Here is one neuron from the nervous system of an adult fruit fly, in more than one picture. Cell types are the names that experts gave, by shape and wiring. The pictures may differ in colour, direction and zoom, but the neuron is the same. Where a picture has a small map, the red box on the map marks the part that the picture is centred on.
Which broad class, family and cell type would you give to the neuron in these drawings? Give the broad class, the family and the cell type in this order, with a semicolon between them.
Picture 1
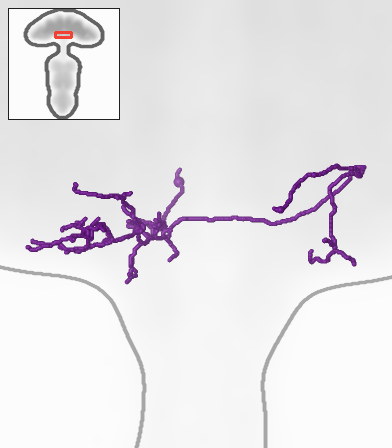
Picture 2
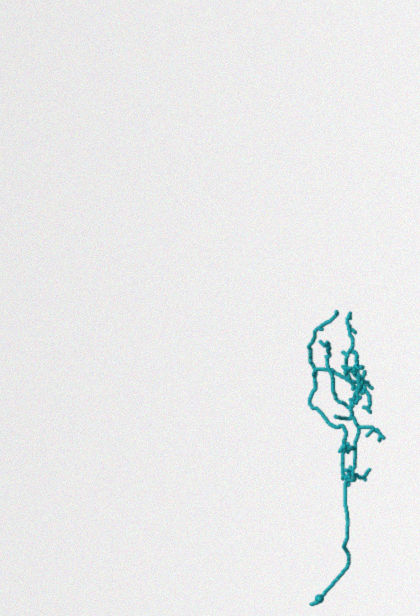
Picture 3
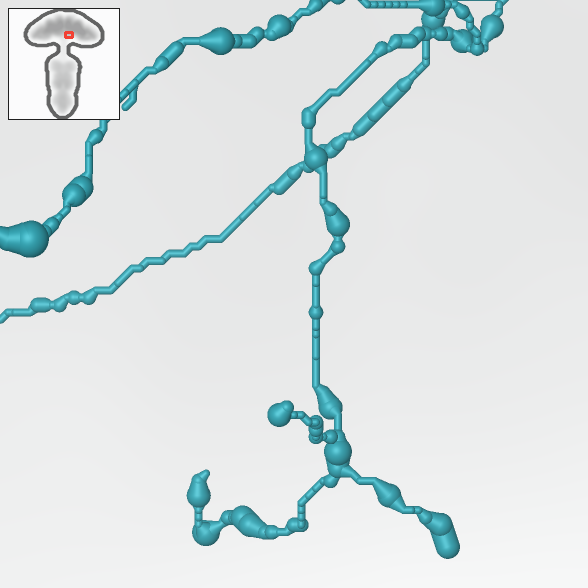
central-brain intrinsic neuron; hemilineage LB3; PS346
